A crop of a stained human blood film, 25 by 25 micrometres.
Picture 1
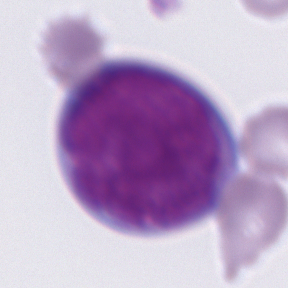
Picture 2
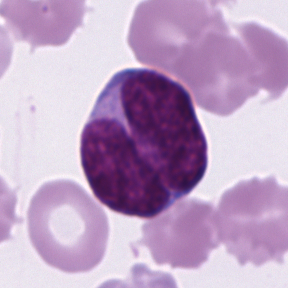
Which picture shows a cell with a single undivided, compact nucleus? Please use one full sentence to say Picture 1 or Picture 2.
What Picture 1 shows is a cell with one compact round, oval or kidney-shaped nucleus.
